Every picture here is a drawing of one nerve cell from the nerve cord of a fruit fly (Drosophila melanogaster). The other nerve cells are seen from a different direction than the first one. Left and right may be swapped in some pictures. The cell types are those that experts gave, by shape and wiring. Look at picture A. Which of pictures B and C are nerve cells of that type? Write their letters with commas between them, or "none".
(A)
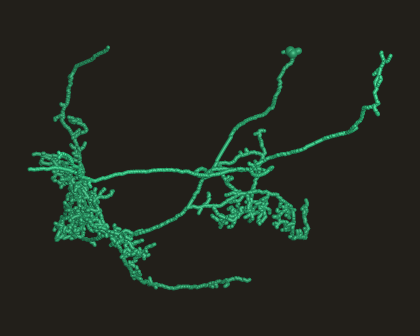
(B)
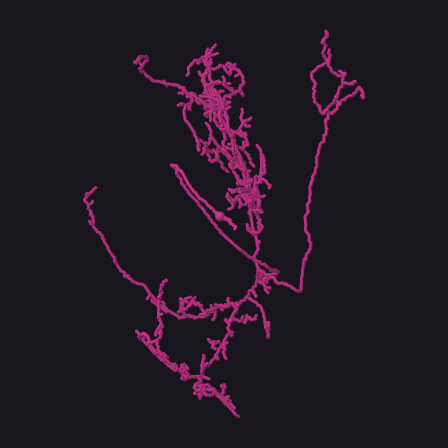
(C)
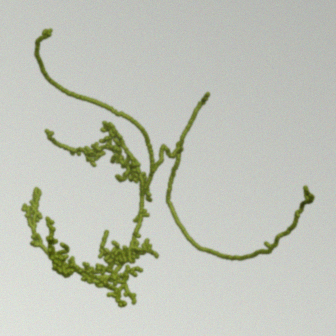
C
